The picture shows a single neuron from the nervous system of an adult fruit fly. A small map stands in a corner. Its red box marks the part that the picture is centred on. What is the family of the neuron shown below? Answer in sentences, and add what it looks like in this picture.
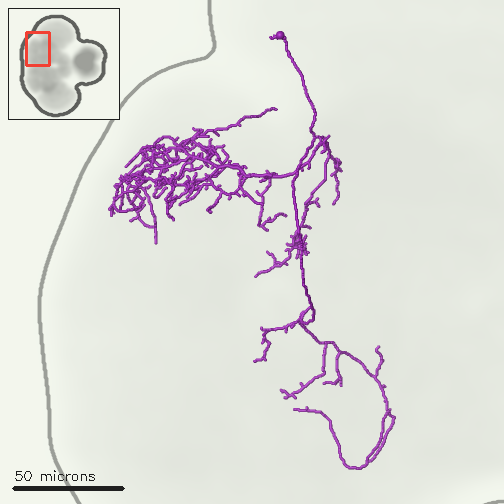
The family is hemilineage SLPav1_medial. It is a central-brain intrinsic neuron. The cell body is at the top of the picture. From top to bottom in the picture it spans about 200 microns. The picture shows dozens of branch ends.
